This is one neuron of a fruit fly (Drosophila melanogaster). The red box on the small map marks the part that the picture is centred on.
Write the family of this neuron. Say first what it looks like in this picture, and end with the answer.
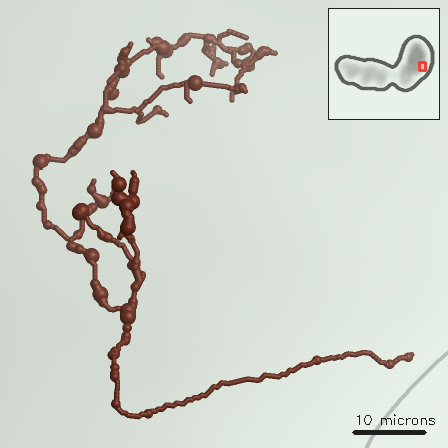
The drawing shows no cell body. By the scale bar it is about 55 microns tall in this view. Its broad class is sensory neuron entering the brain. Its family is called class hygrosensory.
